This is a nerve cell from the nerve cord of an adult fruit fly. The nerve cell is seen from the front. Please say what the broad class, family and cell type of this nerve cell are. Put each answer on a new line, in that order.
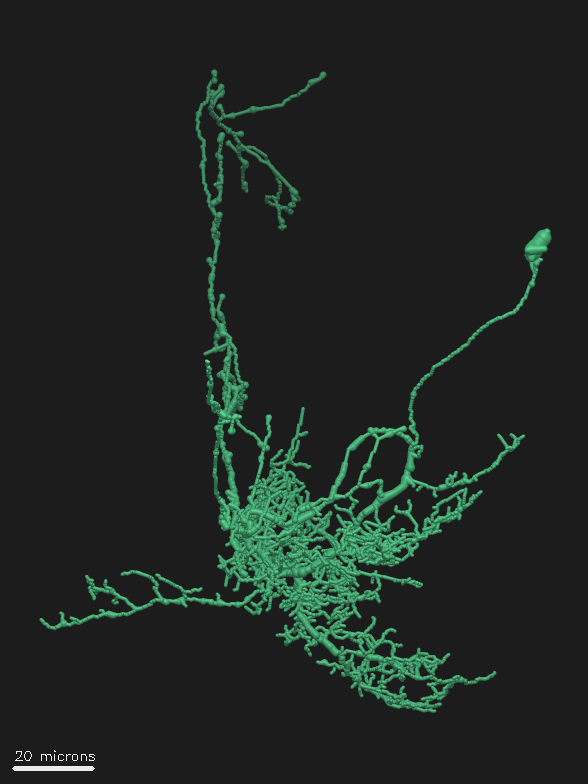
ascending neuron
hemilineage 17A
AN17A018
